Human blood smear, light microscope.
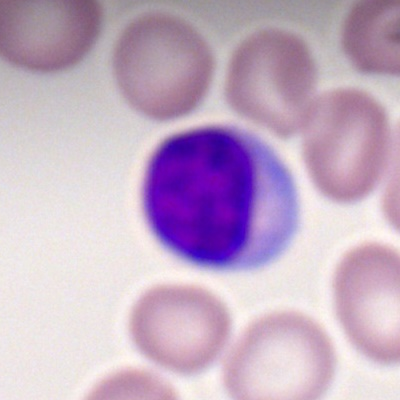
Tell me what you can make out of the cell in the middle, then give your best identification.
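Most of the cell is taken up by the nucleus, leaving little cytoplasm. The chromatin is dense, dark purple and coarsely clumped. On the right side of the nucleus, a narrow crescent of pale blue cytoplasm is present. Cell type: lymphocyte.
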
